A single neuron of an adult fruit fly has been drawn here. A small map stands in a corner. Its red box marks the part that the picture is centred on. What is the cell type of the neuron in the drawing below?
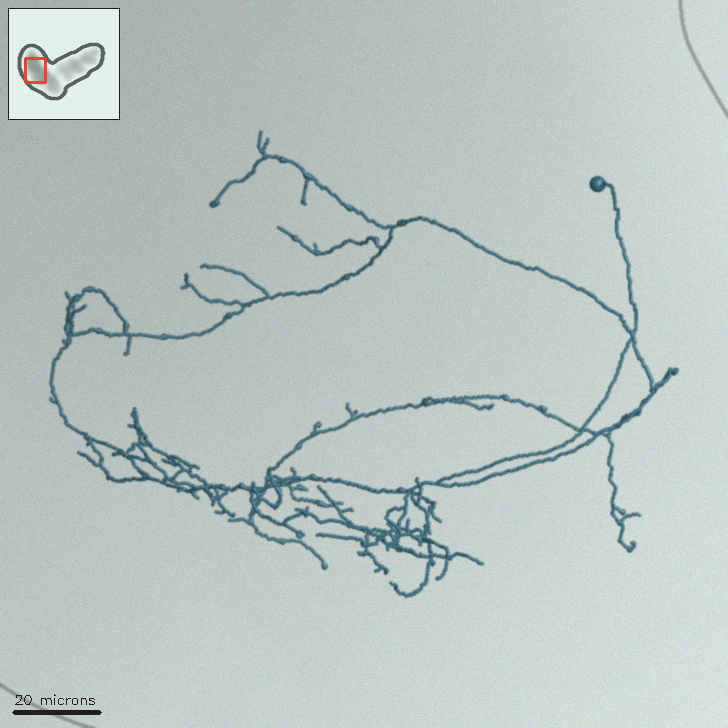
CRE086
